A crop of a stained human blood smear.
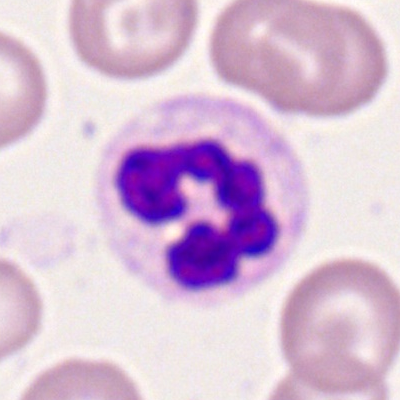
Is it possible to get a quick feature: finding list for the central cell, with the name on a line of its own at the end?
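Outline: round and smooth
Nuclear lobes: set in a ring around a pale central space
Nucleoli: none visible
Granules: only fine and faint, no coarse orange-red ones
Name: segmented neutrophil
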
